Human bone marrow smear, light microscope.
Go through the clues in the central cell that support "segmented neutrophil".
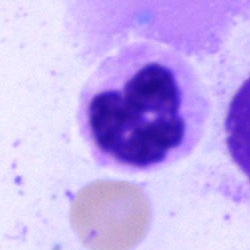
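Name: segmented neutrophil.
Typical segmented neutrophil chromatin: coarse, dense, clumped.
Chromatin here dark purple and coarsely clumped, in keeping with that.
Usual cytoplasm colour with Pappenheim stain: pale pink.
Cytoplasm here: pale lilac. Cytoplasmic rim around the nucleus widest on the right. No coarse dark granules in the cytoplasm.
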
